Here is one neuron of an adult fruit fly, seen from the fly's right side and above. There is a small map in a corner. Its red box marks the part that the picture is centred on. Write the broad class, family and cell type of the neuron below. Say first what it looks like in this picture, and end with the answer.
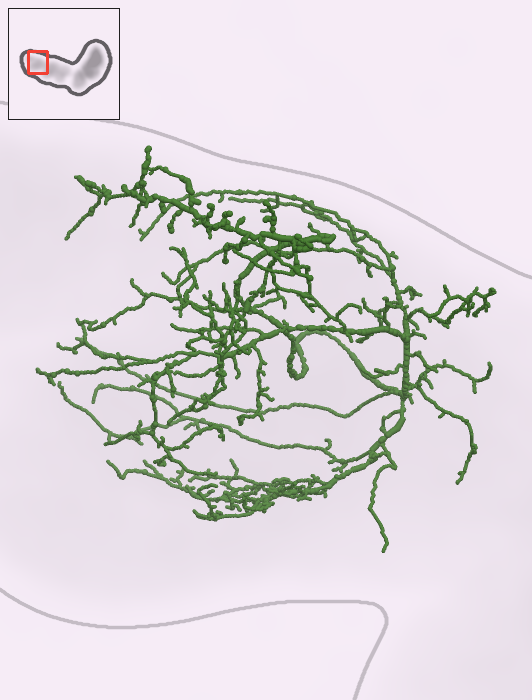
In this view it is about as wide as it is tall. It is a nerve-cord intrinsic neuron. Its family is hemilineage 01A. The cell type is IN01A027.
